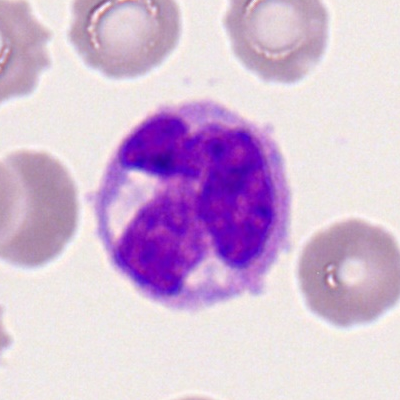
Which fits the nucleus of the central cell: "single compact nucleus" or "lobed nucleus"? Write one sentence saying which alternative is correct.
In this cell, the nucleus is divided into separate lobes.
